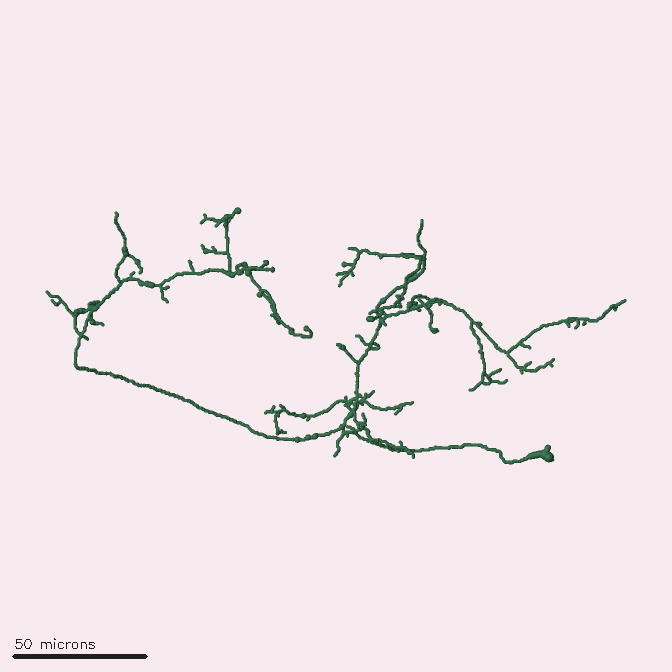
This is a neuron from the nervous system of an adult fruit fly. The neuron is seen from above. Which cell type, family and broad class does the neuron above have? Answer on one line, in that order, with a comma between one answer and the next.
GNG333, hemilineage LB19, central-brain intrinsic neuron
